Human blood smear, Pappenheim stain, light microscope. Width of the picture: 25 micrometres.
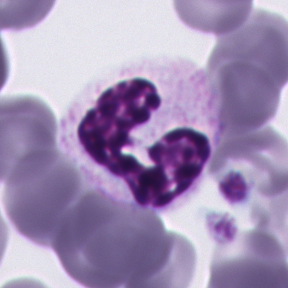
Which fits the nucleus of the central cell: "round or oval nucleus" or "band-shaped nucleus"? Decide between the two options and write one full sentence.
Within this cell, the nucleus runs as one curved band without separate lobes.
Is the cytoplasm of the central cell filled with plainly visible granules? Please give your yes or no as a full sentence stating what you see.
Yes, the cytoplasm of the cell is rich in visible granules.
